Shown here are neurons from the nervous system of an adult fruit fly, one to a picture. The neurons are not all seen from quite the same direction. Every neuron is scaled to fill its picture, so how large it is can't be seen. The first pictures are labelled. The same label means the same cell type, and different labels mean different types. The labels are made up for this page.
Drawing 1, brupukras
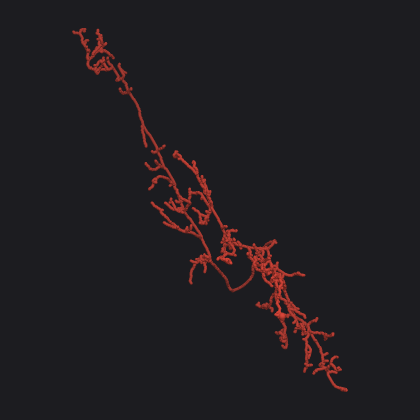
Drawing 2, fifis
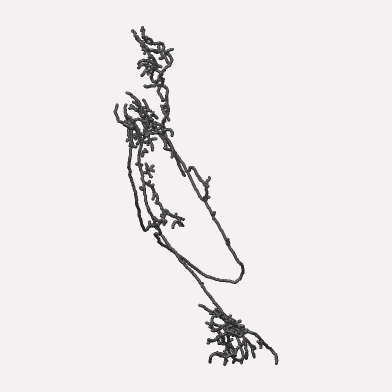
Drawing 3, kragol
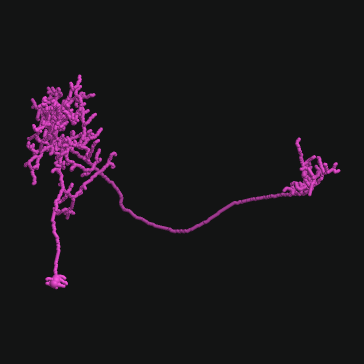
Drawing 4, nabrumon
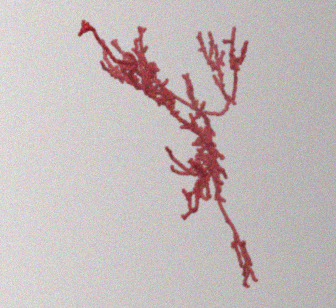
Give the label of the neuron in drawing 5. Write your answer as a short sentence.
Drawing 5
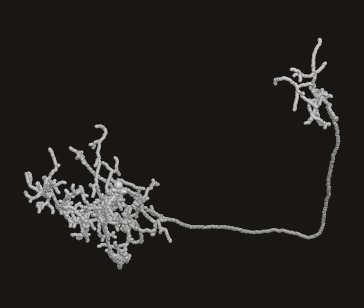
It belongs to kragol.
